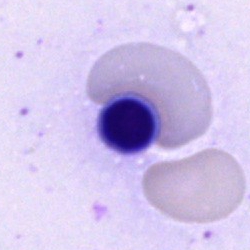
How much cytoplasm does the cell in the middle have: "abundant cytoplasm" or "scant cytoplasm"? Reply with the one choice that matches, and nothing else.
Scant cytoplasm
